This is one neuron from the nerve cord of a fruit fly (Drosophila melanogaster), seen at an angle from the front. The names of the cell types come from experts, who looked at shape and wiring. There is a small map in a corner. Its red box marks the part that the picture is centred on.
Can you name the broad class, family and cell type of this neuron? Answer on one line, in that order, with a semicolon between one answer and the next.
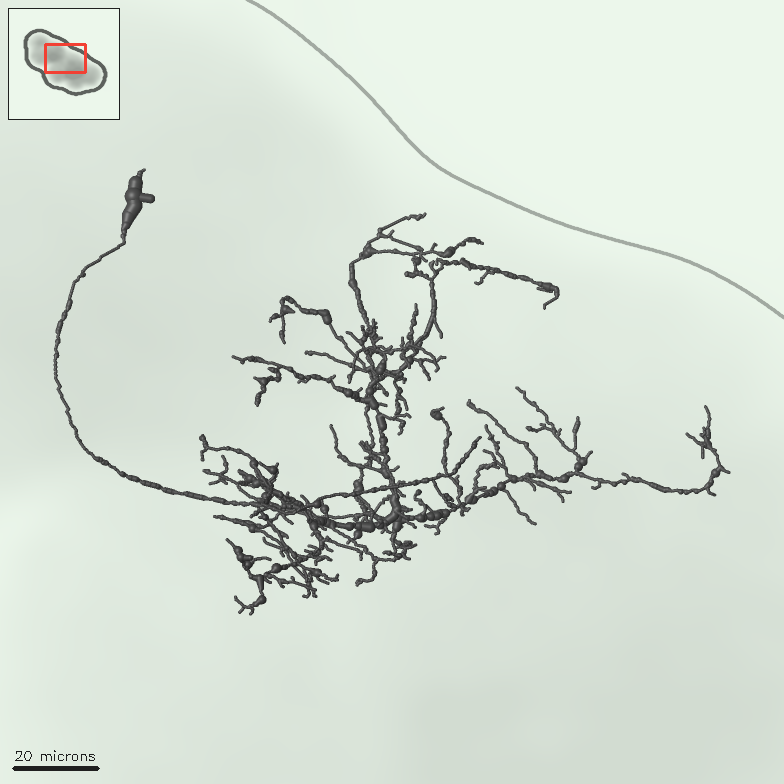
nerve-cord intrinsic neuron; hemilineage 11A; IN11A028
